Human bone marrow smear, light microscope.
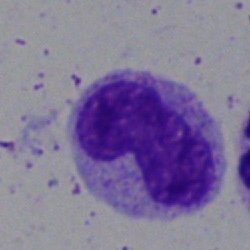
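Band neutrophil. Notice the smooth outline, round to oval. The nucleus is kidney-shaped, with a deep notch on its lower-left side. The cytoplasm is widest at the lower left, where it fills that notch. No vacuoles are seen in the cytoplasm.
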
